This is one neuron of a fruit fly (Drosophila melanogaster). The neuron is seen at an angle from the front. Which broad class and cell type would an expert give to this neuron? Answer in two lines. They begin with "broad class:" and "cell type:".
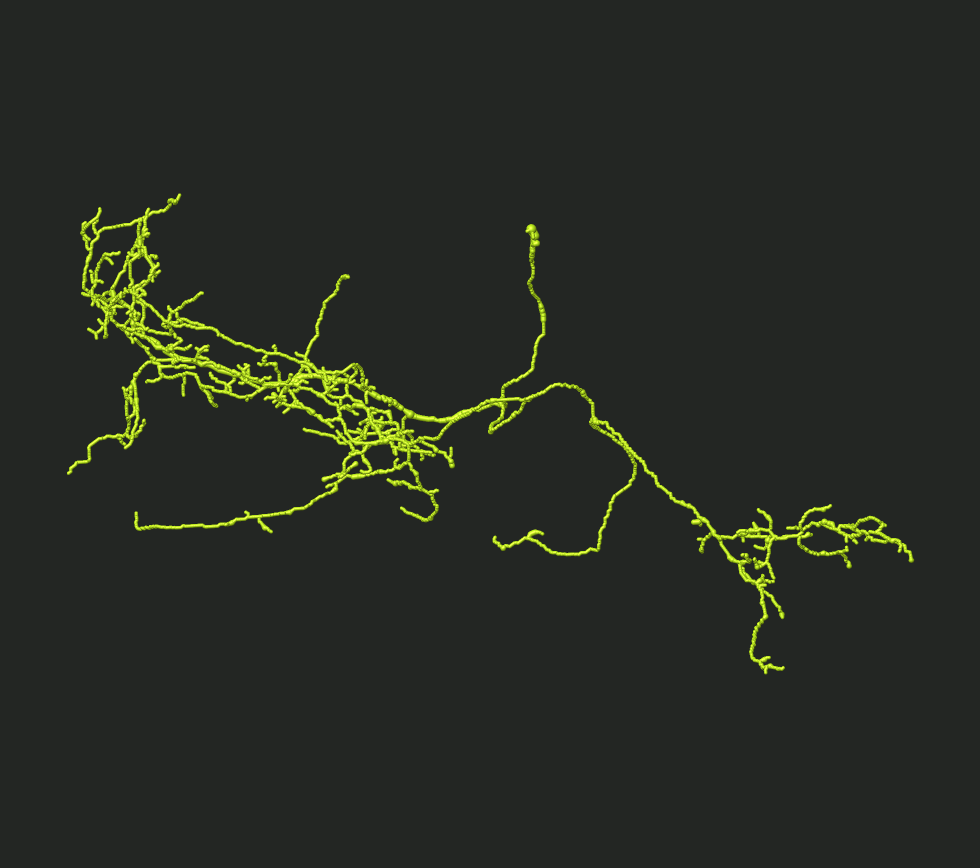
broad class: central-brain intrinsic neuron
cell type: CL201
